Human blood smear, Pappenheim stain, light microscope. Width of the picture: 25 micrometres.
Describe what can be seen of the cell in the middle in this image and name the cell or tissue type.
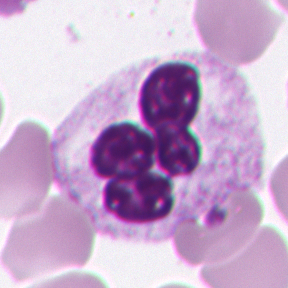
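Plenty of pale pinkish-lilac cytoplasm here, you'll notice. It's dotted evenly with fine, small lilac granules, and there are no vacuoles in it. The nuclear lobes show no nucleoli either. It's a segmented neutrophil.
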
